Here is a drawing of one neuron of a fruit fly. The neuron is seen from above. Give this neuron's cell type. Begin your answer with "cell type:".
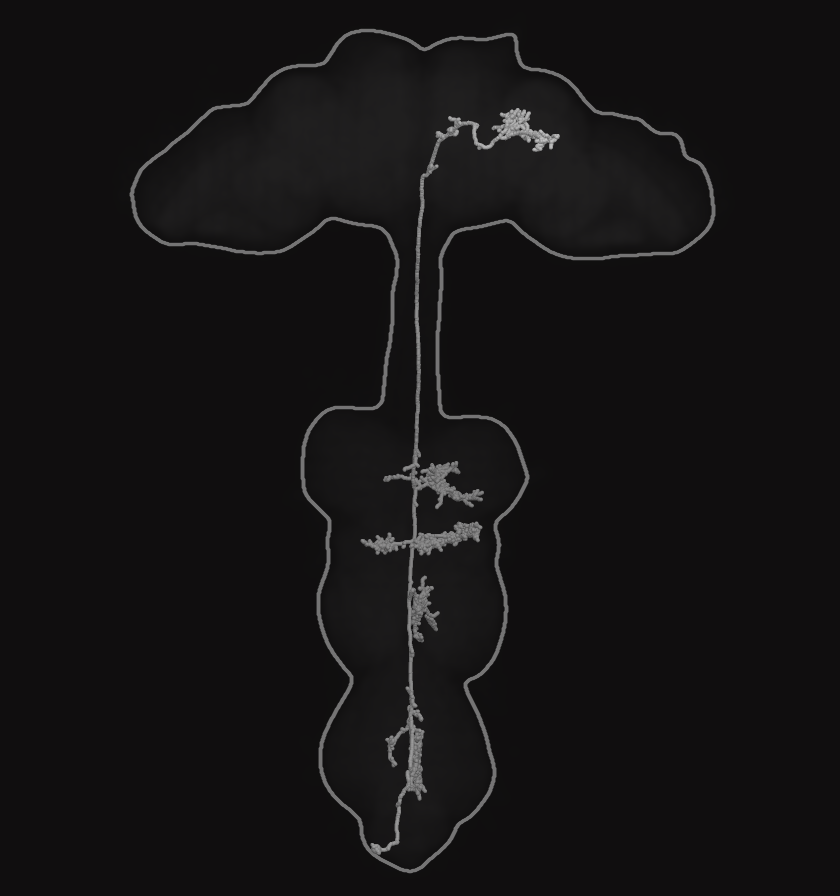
cell type: AN05B023d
